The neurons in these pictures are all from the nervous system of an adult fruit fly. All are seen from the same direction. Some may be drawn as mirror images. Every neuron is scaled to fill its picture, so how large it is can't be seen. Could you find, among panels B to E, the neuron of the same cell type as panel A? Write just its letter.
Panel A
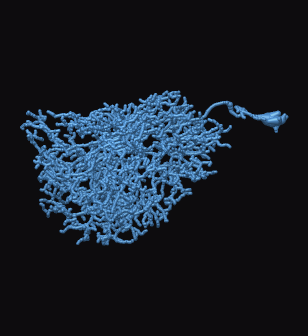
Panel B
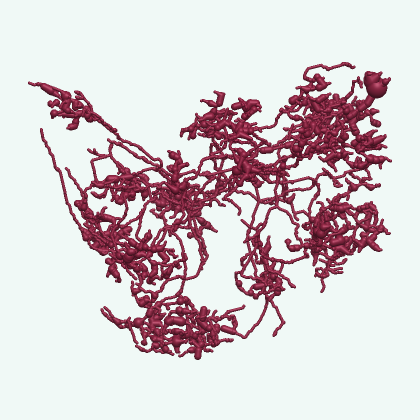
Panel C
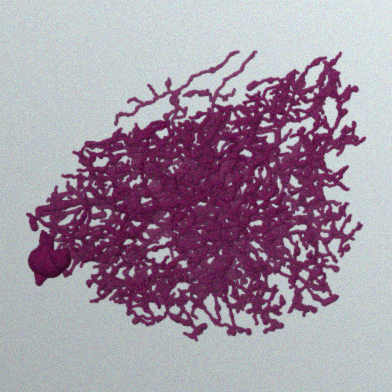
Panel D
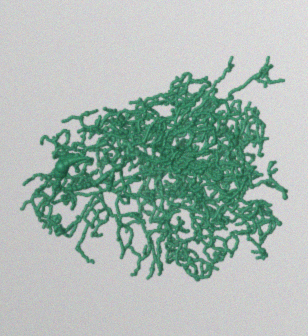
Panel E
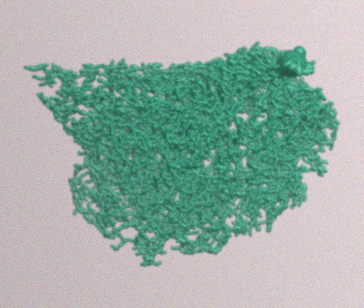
C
